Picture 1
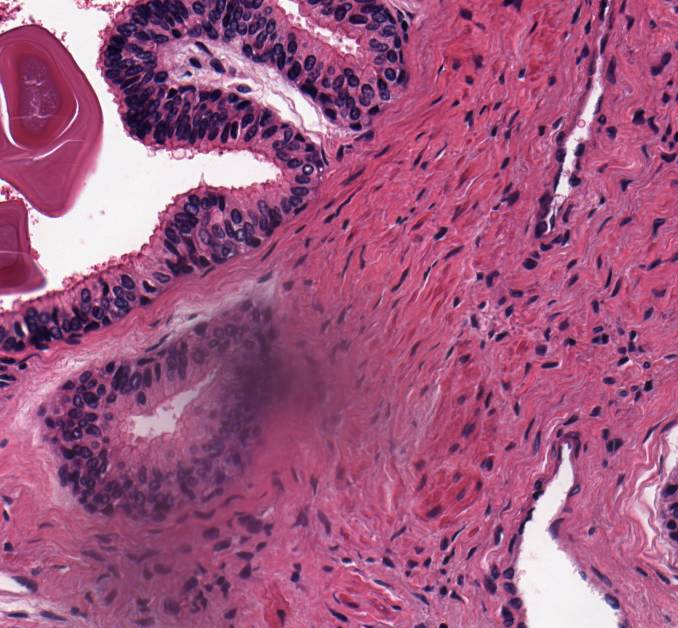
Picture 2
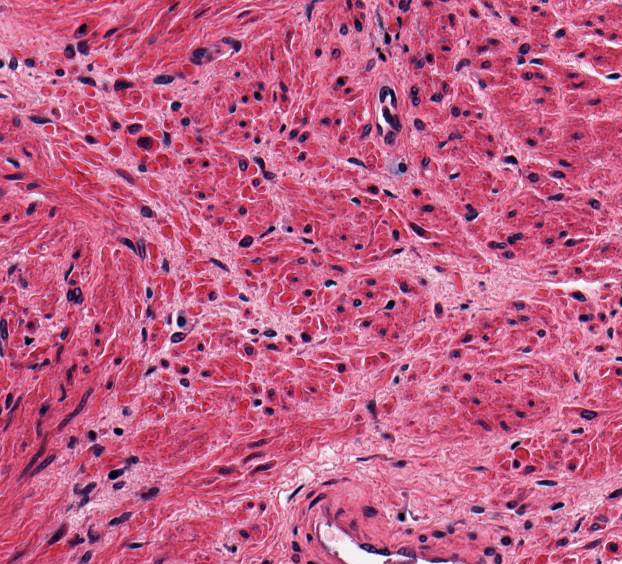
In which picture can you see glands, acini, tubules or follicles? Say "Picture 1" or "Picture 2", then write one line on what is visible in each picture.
Picture 1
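In picture 1: Gland-lined spaces lie along the left side of the field, while pink stroma fills the centre and right.
In picture 2: No epithelium or glands are present in the field.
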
